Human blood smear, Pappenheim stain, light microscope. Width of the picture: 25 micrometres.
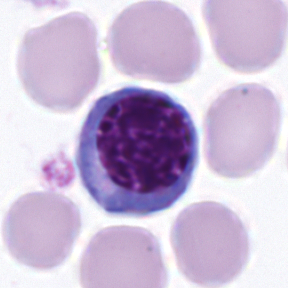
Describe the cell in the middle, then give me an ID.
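Start with the edge of the cell in the middle: its outline is round and smooth. Now find the nucleus, which sits off-centre, toward the upper right. Look at the cytoplasm next, stained a deep blue, and notice that no granules are visible in it. What you have here is a normoblast.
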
